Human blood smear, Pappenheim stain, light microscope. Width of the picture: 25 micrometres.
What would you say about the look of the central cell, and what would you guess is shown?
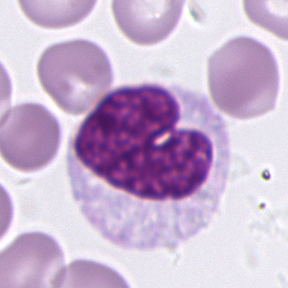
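I see a roughly round outline. Inside it, the nucleus is kidney-shaped, notched on its upper right side. The cytoplasm is plentiful and sits mostly below the nucleus. Its texture looks fine, with no coarse coloured granules. So this one is a band neutrophil.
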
